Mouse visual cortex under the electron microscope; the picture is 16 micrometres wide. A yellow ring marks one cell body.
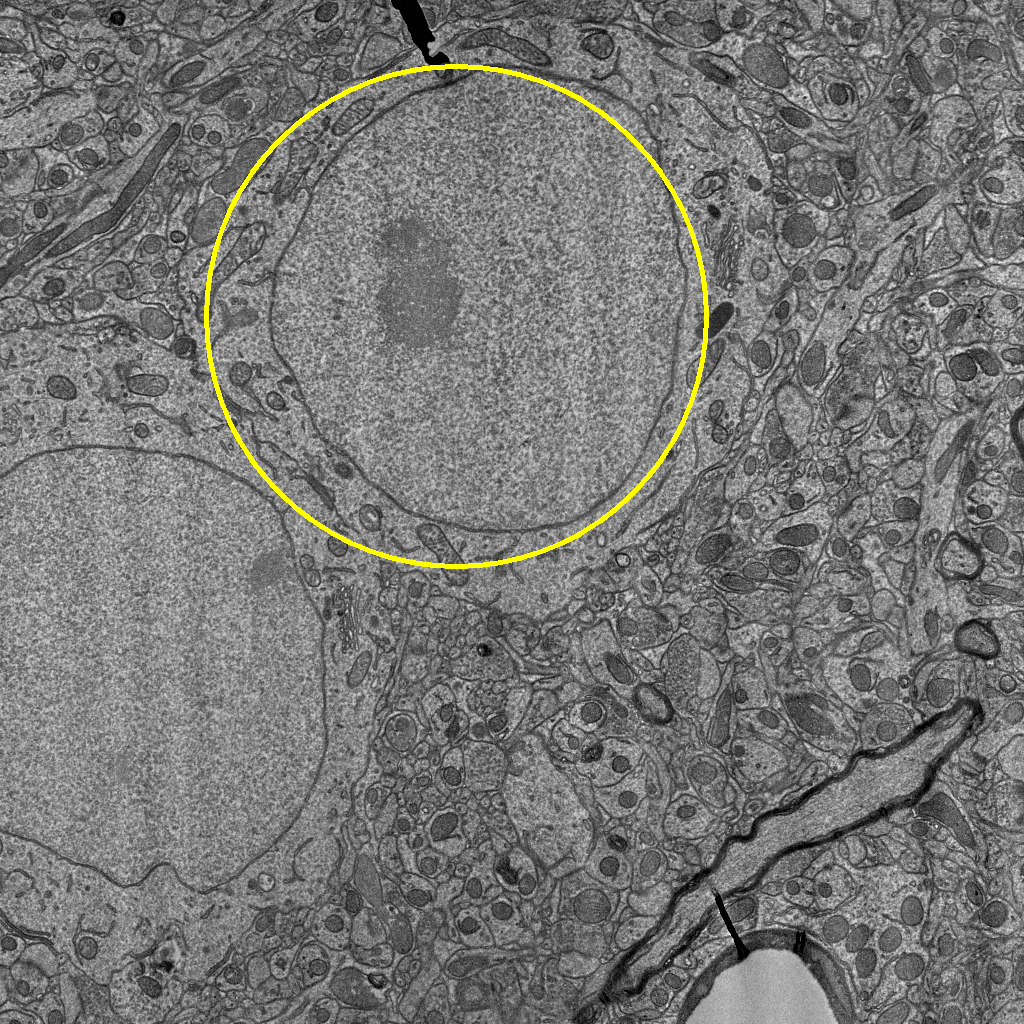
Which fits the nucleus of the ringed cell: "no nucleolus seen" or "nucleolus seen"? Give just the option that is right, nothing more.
Nucleolus seen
